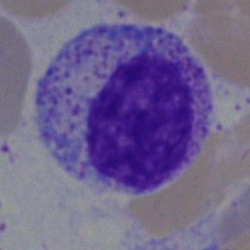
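Myelocyte at the centre of the field. Notice first that the nucleus sits off-centre, toward the right side of the cell, and that its chromatin stains a deep purple. Then look at the pale greyish-blue cytoplasm, with dark purple granules scattered through it.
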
